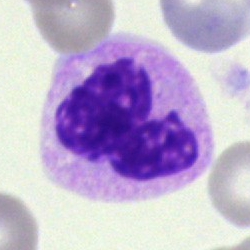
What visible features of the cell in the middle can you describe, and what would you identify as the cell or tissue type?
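Look first at the nucleus: it is made of two lobes, joined in the middle. Its chromatin is dark purple and clumped, broken by small pale gaps. Around it, the cytoplasm is pale lilac-pink and has a fine, faint granularity. This cell is a segmented neutrophil.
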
